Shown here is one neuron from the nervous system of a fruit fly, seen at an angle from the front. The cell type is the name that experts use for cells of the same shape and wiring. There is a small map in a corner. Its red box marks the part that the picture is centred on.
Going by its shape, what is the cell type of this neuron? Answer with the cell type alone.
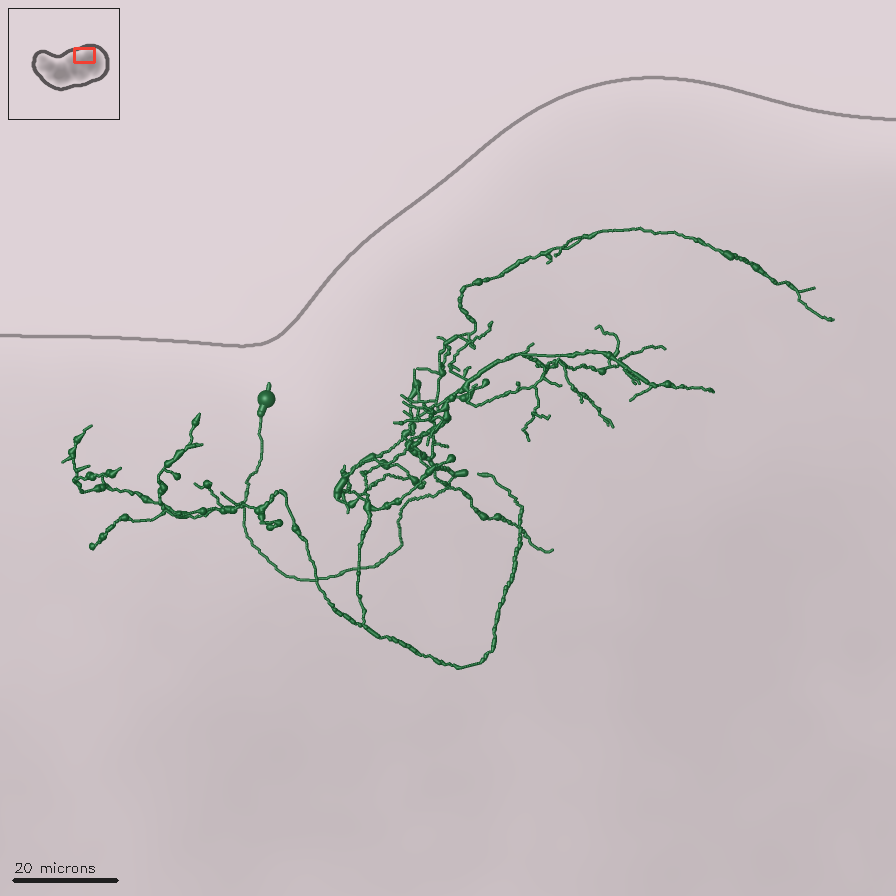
SMP508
